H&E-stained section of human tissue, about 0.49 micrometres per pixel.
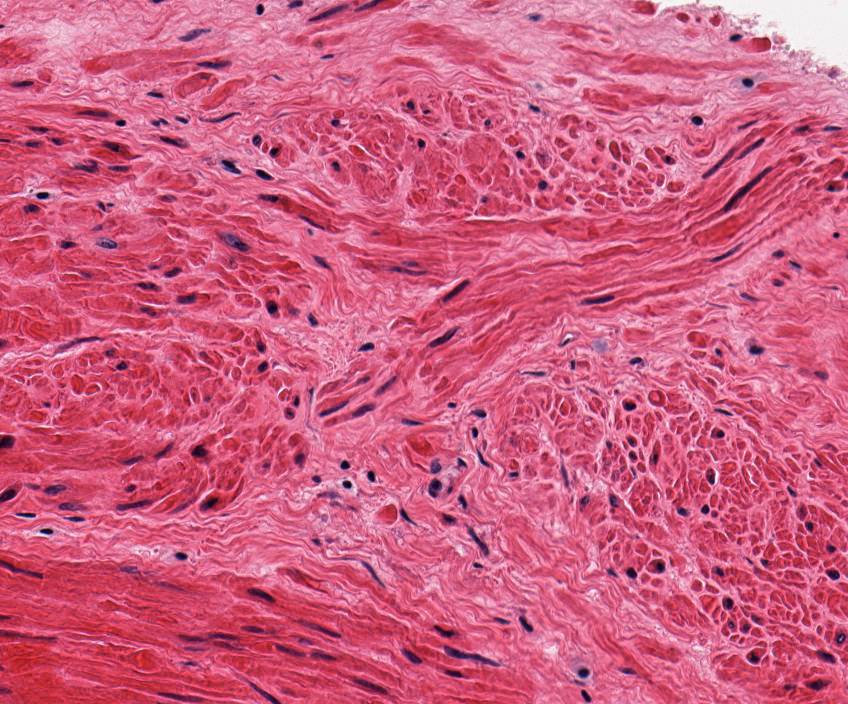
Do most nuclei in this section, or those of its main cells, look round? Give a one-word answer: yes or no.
No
